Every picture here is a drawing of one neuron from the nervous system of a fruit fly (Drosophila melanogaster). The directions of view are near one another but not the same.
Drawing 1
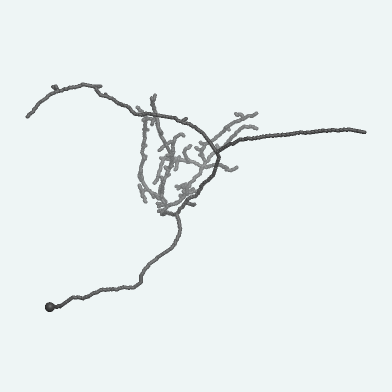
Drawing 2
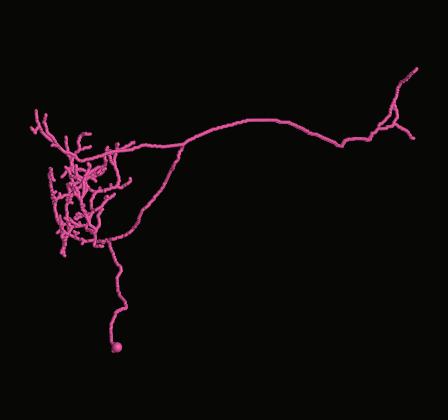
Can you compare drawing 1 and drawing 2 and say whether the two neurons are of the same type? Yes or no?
yes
